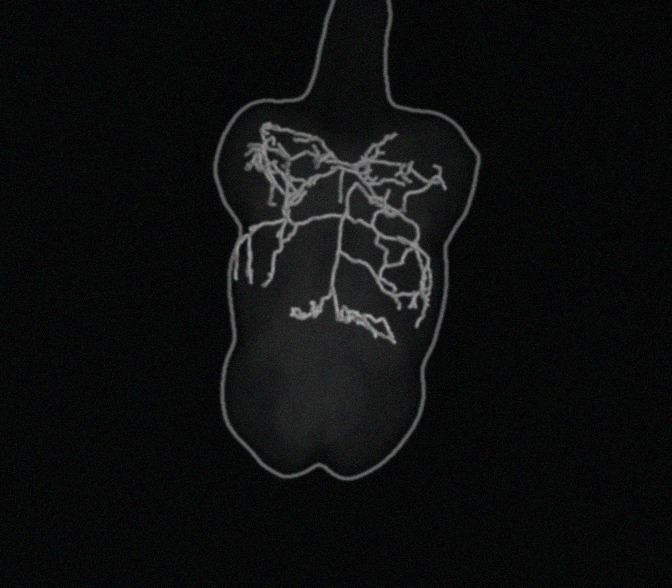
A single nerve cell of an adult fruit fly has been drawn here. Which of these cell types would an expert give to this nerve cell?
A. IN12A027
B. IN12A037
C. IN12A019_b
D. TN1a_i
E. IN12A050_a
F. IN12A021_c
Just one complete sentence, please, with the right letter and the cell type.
The nerve cell is typed as IN12A027, which is listed in option A.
